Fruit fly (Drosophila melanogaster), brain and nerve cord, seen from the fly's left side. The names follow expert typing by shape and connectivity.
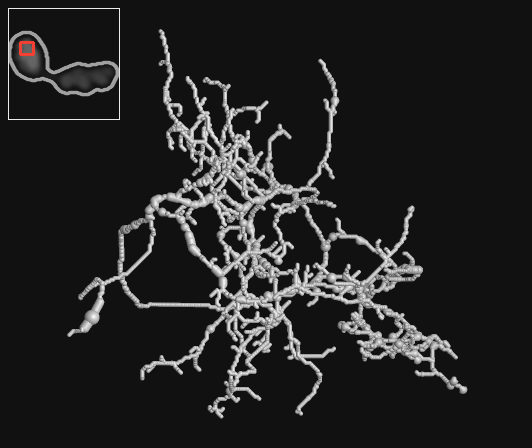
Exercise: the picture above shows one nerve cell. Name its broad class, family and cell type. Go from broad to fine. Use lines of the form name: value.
broad class: central-brain intrinsic neuron
family: hemilineage SLPa&l1_anterior
cell type: CL078_a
